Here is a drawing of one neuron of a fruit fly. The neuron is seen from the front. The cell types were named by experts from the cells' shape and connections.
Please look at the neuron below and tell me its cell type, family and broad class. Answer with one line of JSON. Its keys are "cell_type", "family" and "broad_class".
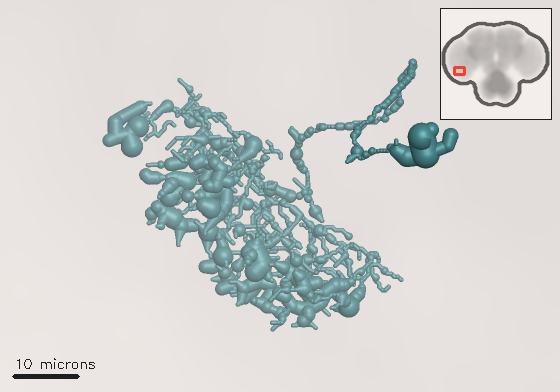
{"cell_type": "Dm4", "family": "Dm", "broad_class": "optic-lobe intrinsic neuron"}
